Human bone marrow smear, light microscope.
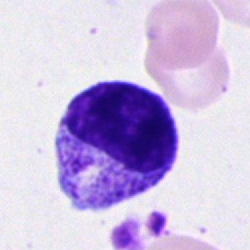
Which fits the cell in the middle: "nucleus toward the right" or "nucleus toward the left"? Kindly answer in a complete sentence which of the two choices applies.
The cell has its nucleus positioned toward the right.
